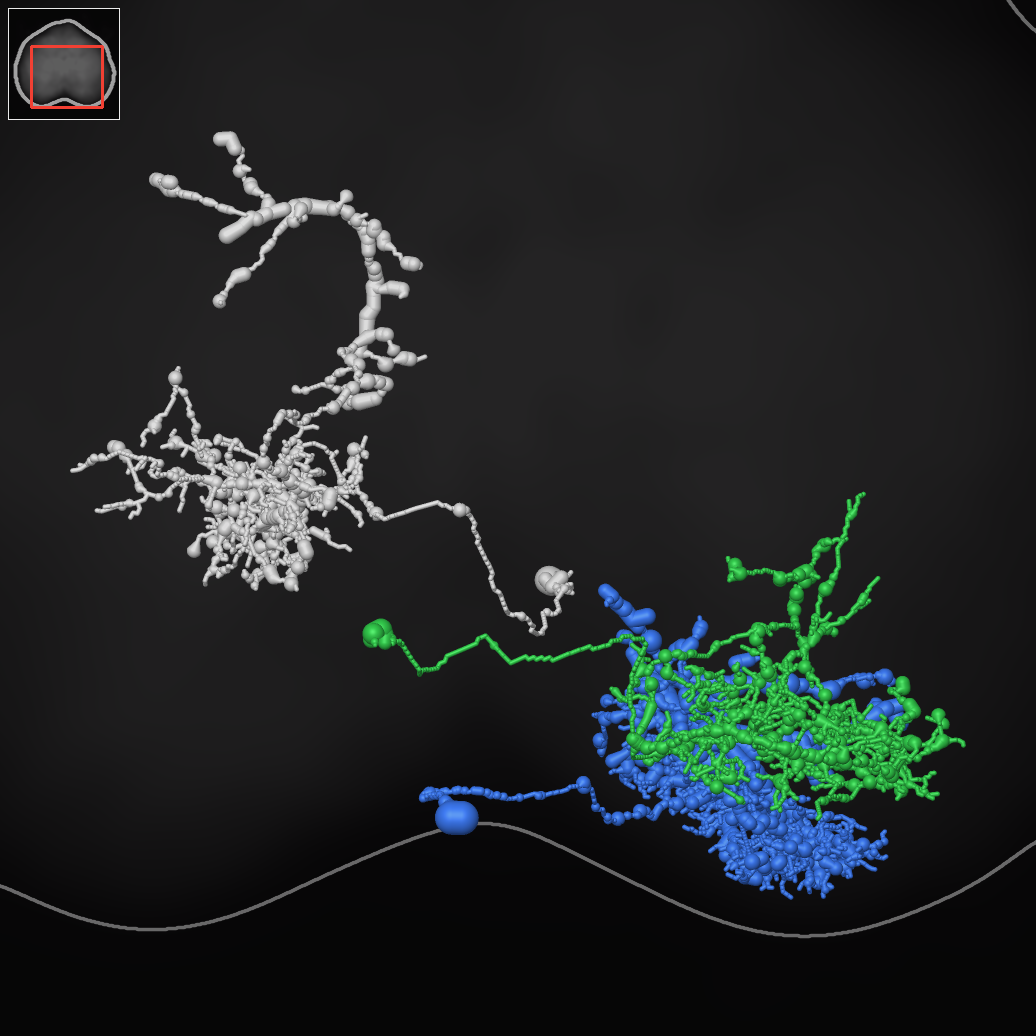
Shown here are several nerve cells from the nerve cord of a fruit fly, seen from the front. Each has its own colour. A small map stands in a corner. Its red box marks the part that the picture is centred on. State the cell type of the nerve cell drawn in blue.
IN13B014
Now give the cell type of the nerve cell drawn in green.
IN14A024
